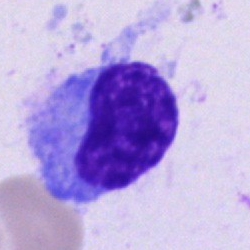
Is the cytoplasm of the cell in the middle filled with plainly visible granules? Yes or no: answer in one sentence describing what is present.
No, not a single granule can be seen in its cytoplasm.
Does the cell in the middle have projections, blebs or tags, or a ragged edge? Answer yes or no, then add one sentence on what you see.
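Yes. The outer border of the cytoplasm is ragged and poorly defined.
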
